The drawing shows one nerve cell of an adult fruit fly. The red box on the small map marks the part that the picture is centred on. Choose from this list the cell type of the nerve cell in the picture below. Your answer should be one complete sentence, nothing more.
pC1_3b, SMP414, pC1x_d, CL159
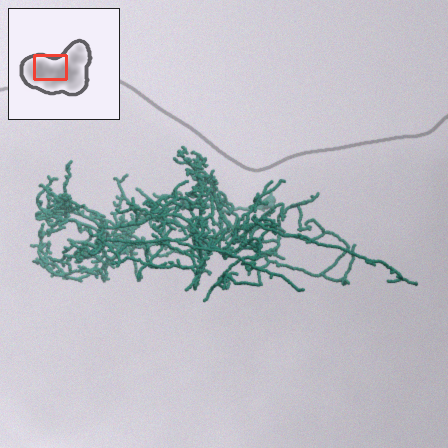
Included in the cell type pC1x_d is this nerve cell.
